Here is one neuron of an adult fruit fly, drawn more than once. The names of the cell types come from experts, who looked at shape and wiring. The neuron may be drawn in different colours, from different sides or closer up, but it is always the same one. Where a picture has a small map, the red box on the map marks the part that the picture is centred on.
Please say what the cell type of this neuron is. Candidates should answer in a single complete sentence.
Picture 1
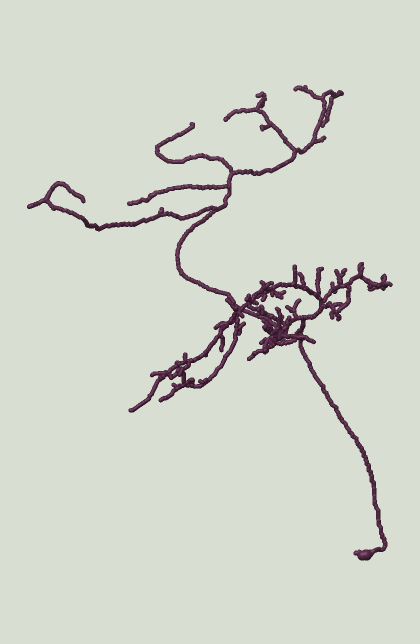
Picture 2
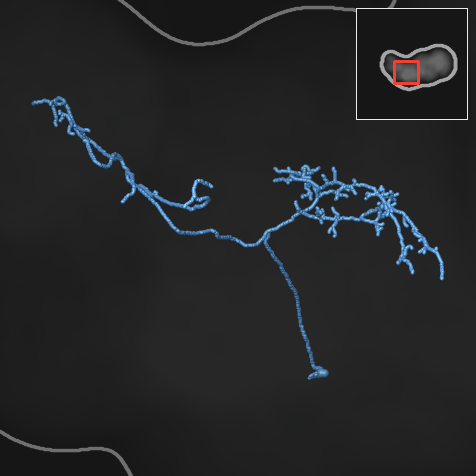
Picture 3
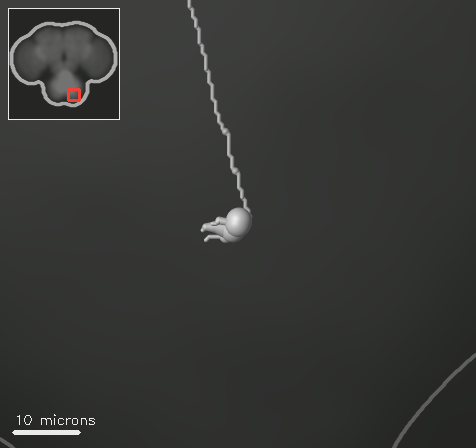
The cell type of this neuron is IN07B077.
